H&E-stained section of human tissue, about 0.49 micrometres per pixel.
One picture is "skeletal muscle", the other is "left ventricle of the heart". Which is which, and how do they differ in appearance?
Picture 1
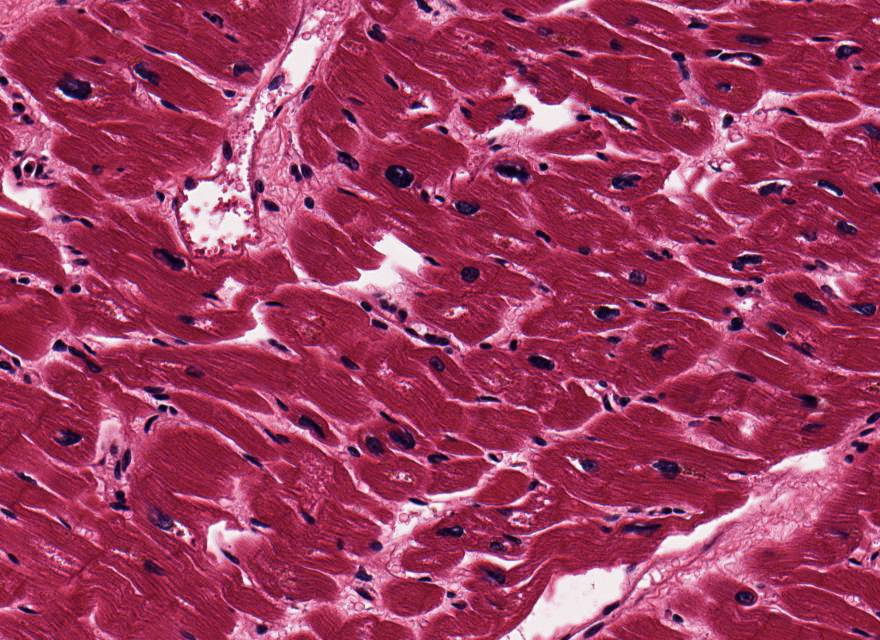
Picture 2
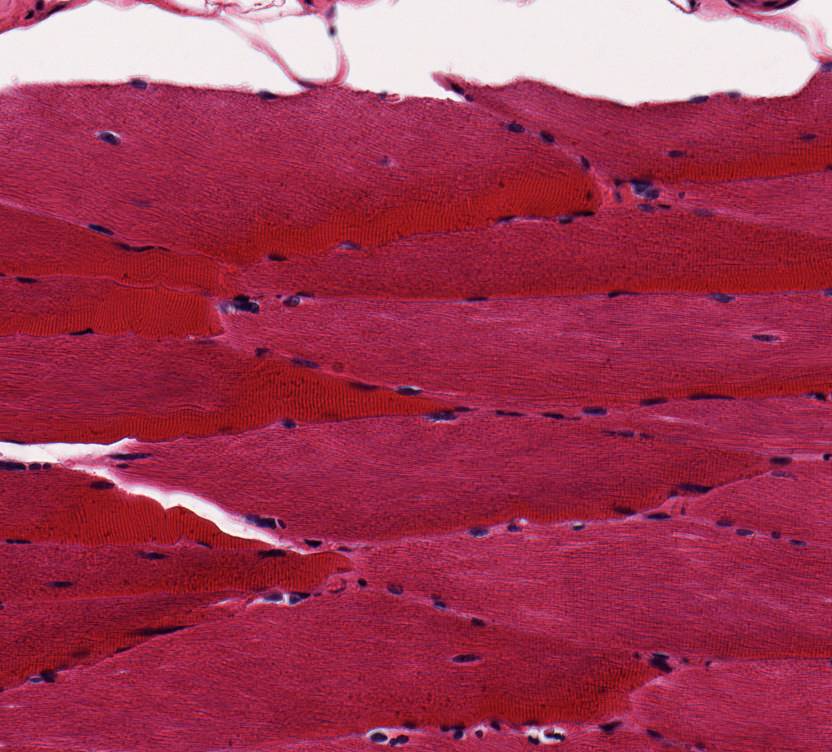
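In the first picture lies left ventricle of the heart; the second picture is skeletal muscle. Muscle fibres fill all of picture 1, with no epithelium, and they branch and join their neighbours to form a network. Their cytoplasm is deep pink with fine lengthwise striations, and only thin strands of loose pale connective tissue with small dark nuclei lie between them. In picture 2, by contrast, long unbranched fibres run roughly horizontally and parallel to one another. Their nuclei are flattened, dark and elongated, and they sit at the fibre edges rather than in the centres.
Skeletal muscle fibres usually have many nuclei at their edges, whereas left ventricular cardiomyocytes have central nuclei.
Thin strands of connective tissue separate neighbouring fibres, with no fat cells between them, and wisps of loose connective tissue with white empty space lie along the top edge.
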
